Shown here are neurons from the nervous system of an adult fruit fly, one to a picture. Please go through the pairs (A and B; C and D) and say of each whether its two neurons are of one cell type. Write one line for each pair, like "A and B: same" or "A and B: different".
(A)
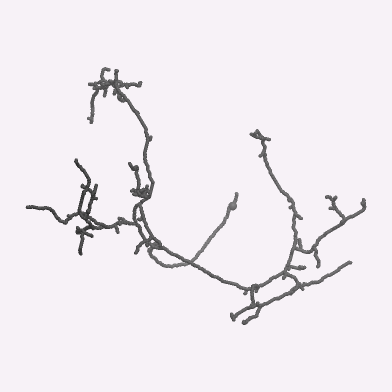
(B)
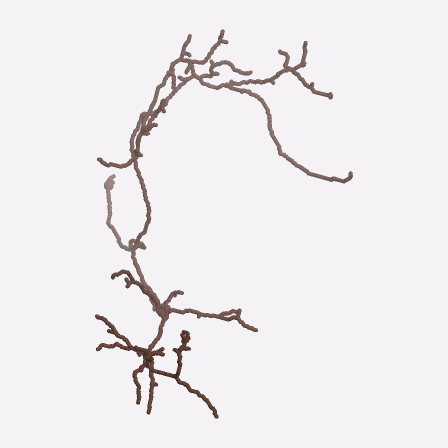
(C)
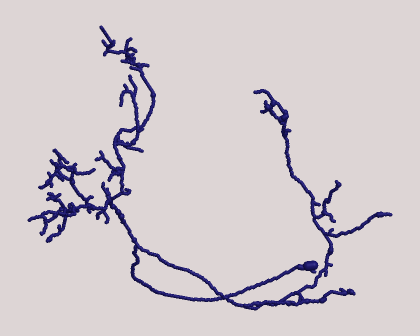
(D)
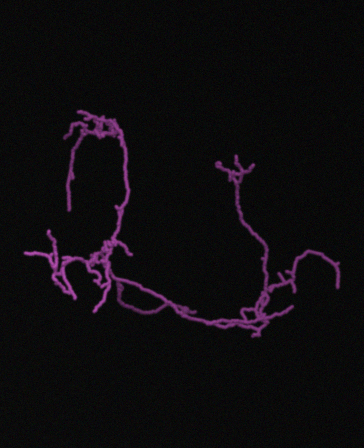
A and B: different
C and D: different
